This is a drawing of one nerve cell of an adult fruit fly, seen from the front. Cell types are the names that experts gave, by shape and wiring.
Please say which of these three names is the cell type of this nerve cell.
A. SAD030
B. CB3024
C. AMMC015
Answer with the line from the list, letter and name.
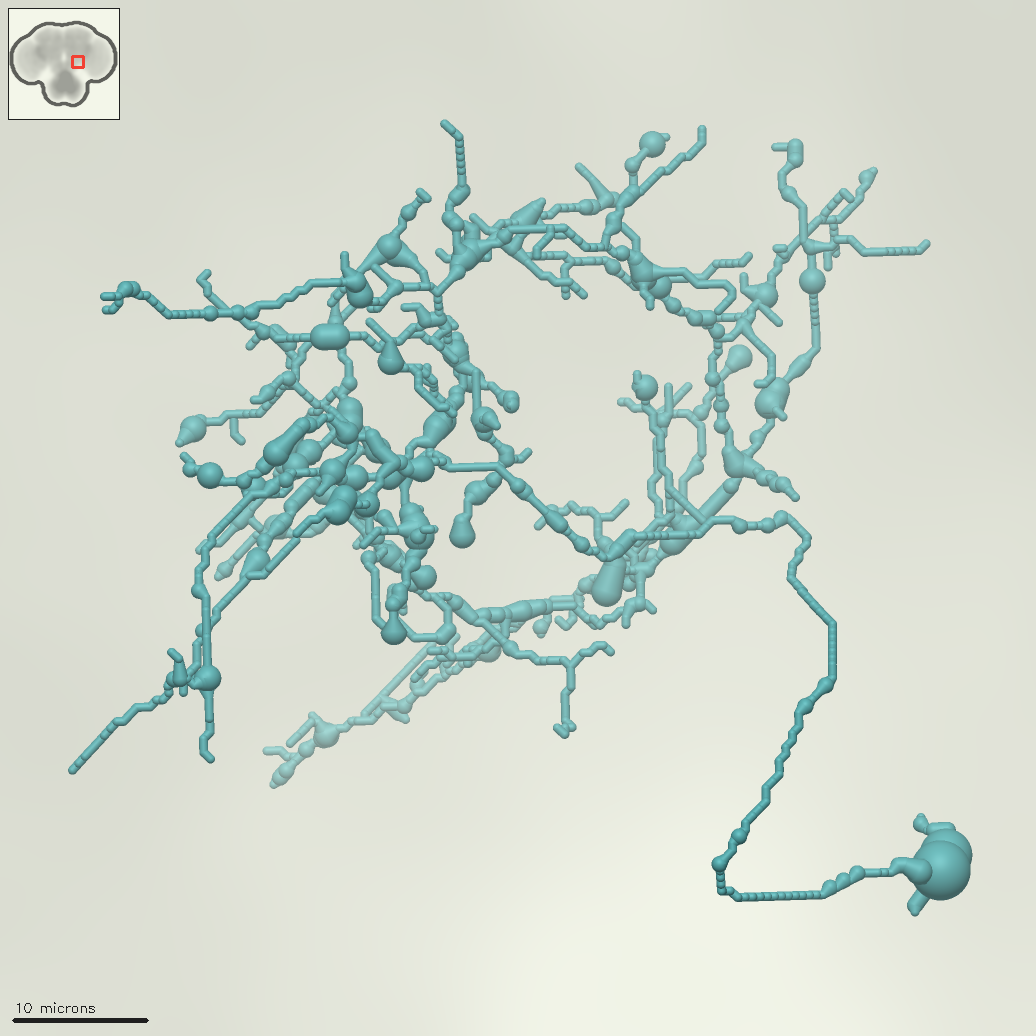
A. SAD030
